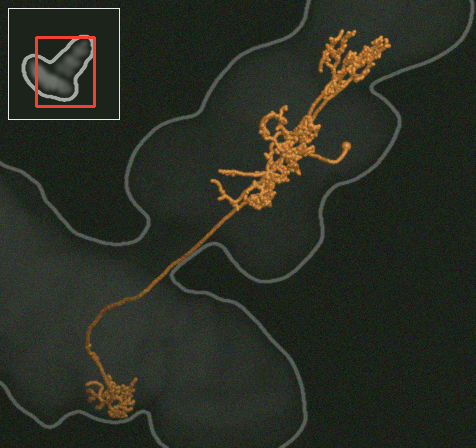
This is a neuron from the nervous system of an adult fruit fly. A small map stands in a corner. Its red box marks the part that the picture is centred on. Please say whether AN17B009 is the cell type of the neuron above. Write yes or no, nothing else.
yes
